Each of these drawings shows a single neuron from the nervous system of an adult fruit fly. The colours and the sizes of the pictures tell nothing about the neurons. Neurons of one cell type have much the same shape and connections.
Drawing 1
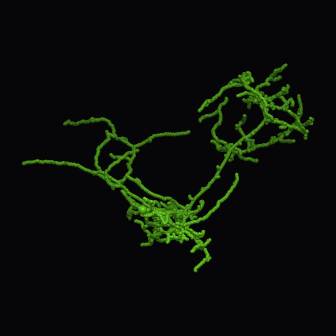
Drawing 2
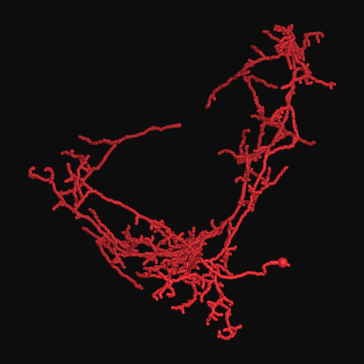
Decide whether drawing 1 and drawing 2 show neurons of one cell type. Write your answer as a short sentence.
They are of the same cell type.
